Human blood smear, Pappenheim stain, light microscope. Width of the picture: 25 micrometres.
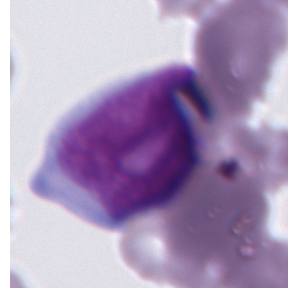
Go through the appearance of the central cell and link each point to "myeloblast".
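Checking the picture against myeloblast, point by point:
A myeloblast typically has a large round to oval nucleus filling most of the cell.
First point, the nucleus: here it does fill most of the cell, so that goes with the name.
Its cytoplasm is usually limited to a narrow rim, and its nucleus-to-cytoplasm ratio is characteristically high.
Second point, the cytoplasm: it forms a narrow rim, widest at the lower left, which fits both the narrow rim and the high ratio. Remaining points, recorded as seen: the cytoplasm is pale blue, and a paler area lies near the centre of the nucleus.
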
